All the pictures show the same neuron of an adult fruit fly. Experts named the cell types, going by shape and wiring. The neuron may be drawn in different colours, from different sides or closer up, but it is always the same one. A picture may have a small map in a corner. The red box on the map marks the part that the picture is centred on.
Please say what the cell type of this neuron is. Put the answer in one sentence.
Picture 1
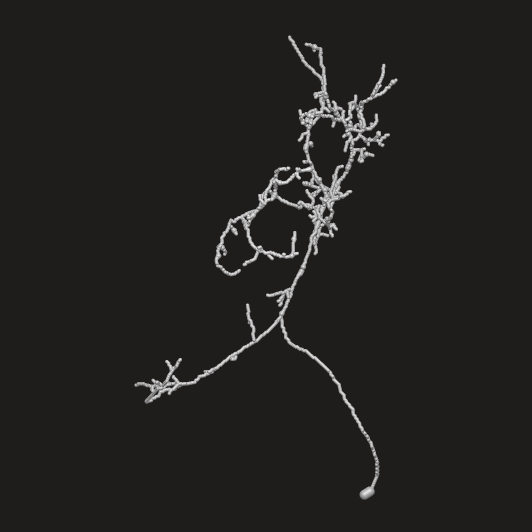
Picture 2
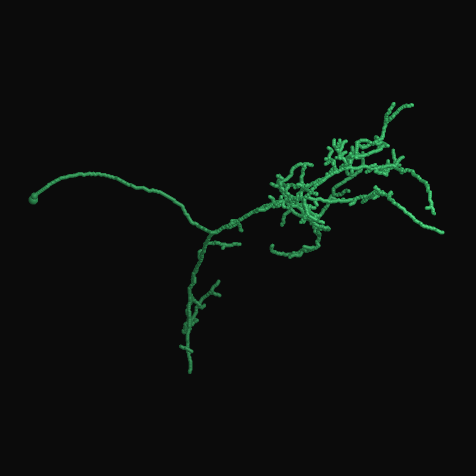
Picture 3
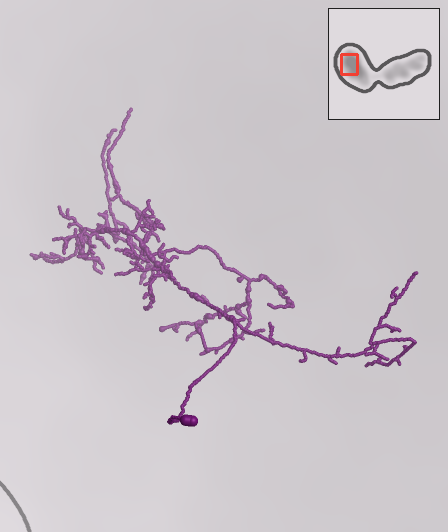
The cell type is LAL060_a.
